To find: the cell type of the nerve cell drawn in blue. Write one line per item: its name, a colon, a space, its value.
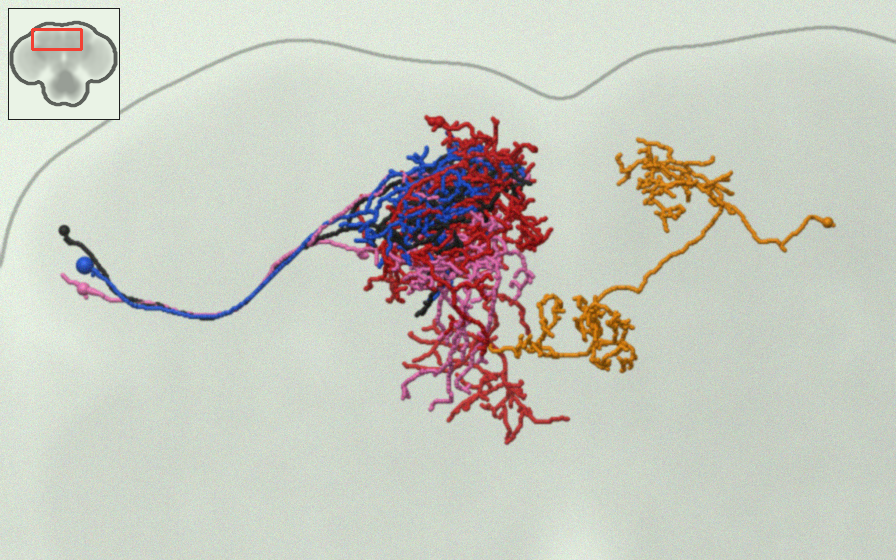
cell type: SMP002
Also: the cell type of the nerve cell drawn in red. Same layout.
cell type: SMP050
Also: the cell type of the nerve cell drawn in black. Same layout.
cell type: SMP004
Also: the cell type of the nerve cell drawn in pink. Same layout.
cell type: SMP030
